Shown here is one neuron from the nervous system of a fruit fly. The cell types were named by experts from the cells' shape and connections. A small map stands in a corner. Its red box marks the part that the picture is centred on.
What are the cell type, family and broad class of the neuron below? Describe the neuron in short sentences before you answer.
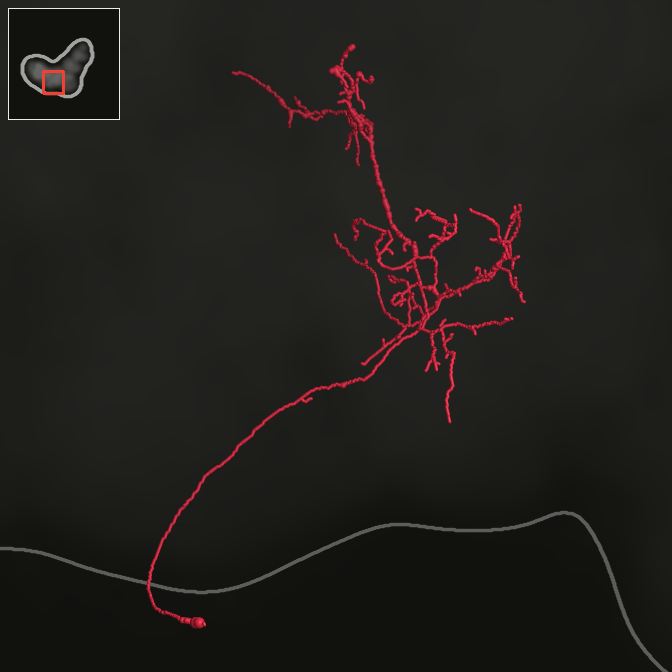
The picture shows dozens of branch ends. In this view it is taller than it is wide. Its cell type is PS330. Its family is hemilineage MD3. Its broad class is central-brain intrinsic neuron.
